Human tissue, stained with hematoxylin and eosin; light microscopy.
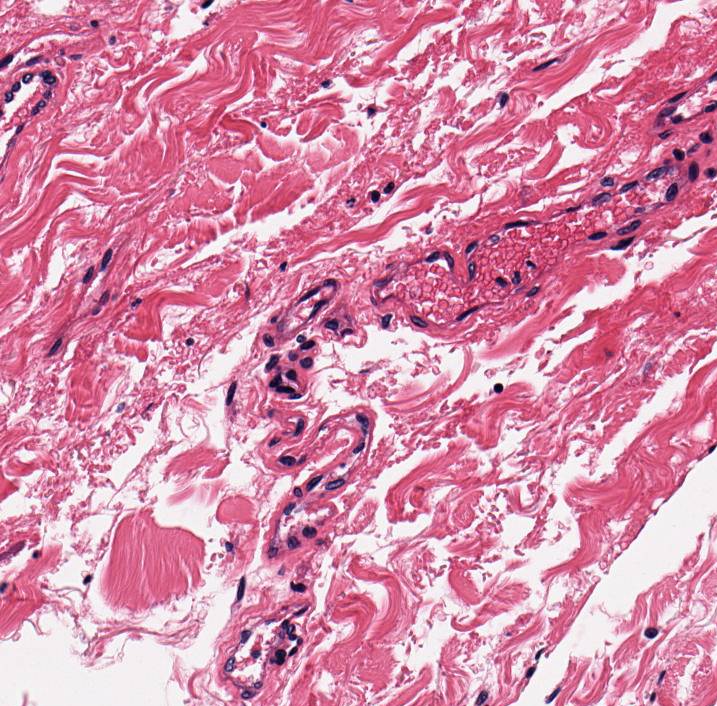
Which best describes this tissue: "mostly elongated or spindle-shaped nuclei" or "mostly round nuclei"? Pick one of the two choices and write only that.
Mostly elongated or spindle-shaped nuclei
